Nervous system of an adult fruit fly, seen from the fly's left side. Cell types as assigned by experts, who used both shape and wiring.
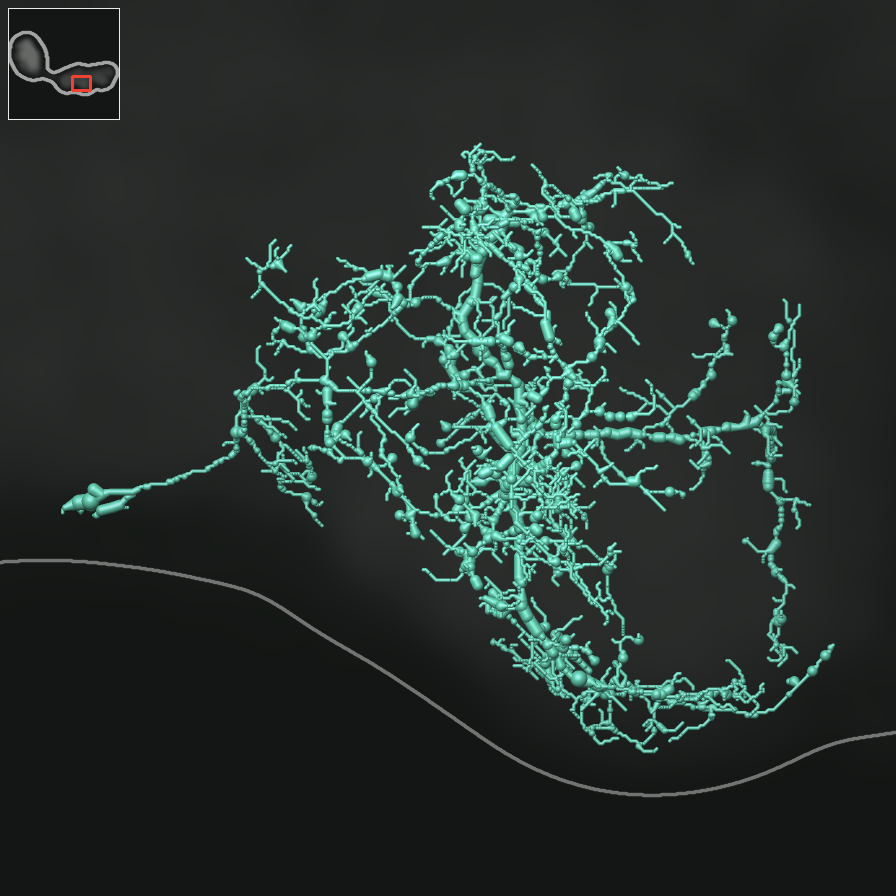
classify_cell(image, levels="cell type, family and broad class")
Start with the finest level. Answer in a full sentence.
Type IN16B032 of hemilineage 16B, a nerve-cord intrinsic neuron.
